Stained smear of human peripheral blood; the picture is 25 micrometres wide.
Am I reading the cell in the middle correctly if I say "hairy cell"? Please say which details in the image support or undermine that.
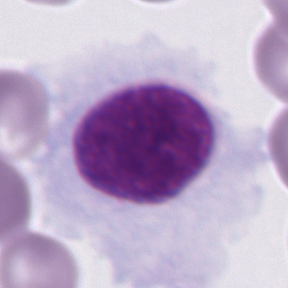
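Yes, hairy cell holds up here, and it is the cytoplasm that settles it against typical lymphocyte. There is a lot of it, very pale grey-blue, covering much more area than the nucleus.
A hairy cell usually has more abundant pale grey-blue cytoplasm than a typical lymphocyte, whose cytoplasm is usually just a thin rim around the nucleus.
So that abundance speaks for hairy cell and against typical lymphocyte. Beyond that, the outline is irregular and ragged rather than smooth and round, and no distinct granules show in the cytoplasm. Red cells lie at the left and right edges of the picture, close to the cell's border.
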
